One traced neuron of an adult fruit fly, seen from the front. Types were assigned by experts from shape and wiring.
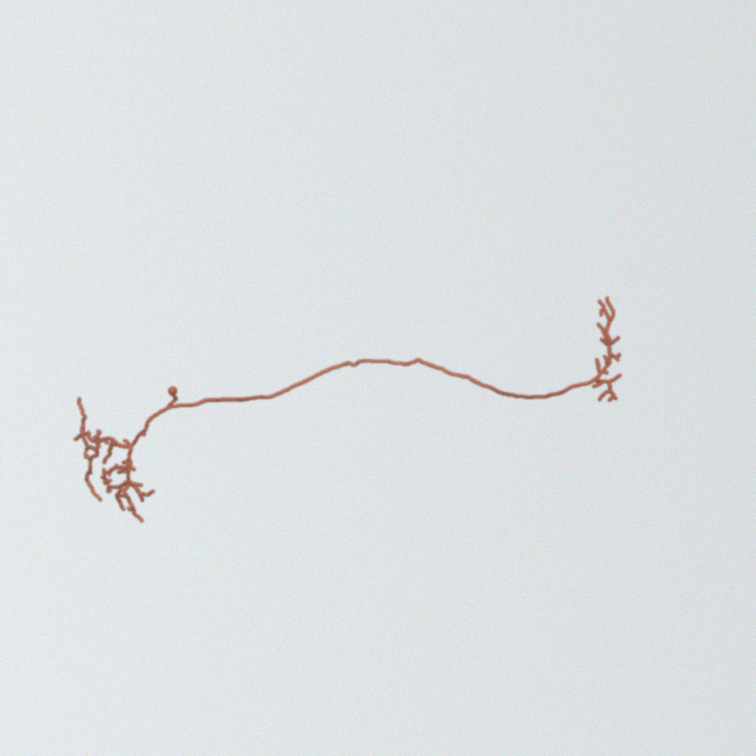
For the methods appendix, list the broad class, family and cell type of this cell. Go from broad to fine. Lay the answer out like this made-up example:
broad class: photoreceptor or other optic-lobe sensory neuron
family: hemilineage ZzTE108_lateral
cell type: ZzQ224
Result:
broad class: visual projection neuron
family: hemilineage VPNl&d1_lateral
cell type: MeVPMe9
